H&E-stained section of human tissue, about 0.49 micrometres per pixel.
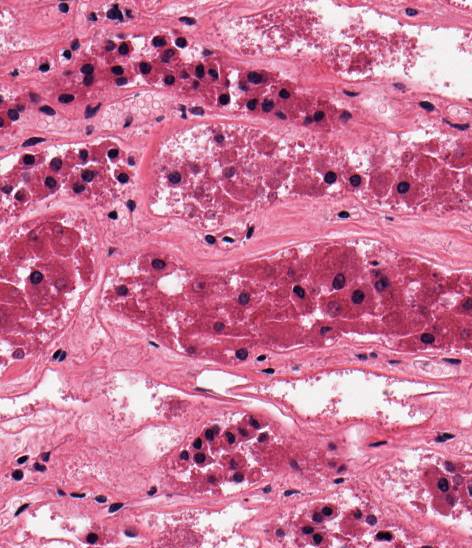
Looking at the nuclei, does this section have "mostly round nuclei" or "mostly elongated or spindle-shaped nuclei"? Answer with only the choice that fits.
Mostly round nuclei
